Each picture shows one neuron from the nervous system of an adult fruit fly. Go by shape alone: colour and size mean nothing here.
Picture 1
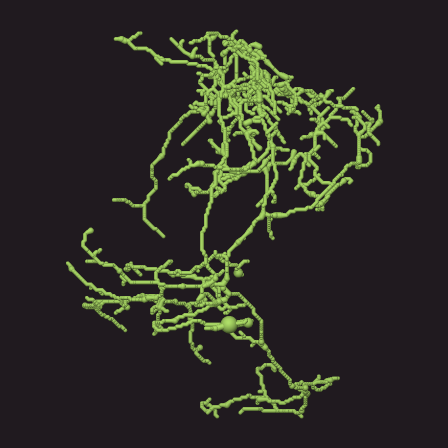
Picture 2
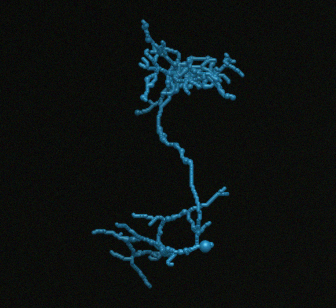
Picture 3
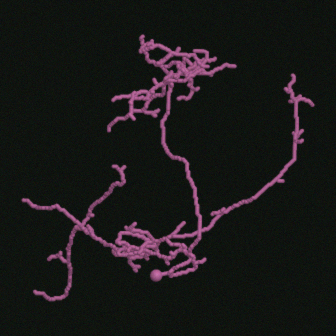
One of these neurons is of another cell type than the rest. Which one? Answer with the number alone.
1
